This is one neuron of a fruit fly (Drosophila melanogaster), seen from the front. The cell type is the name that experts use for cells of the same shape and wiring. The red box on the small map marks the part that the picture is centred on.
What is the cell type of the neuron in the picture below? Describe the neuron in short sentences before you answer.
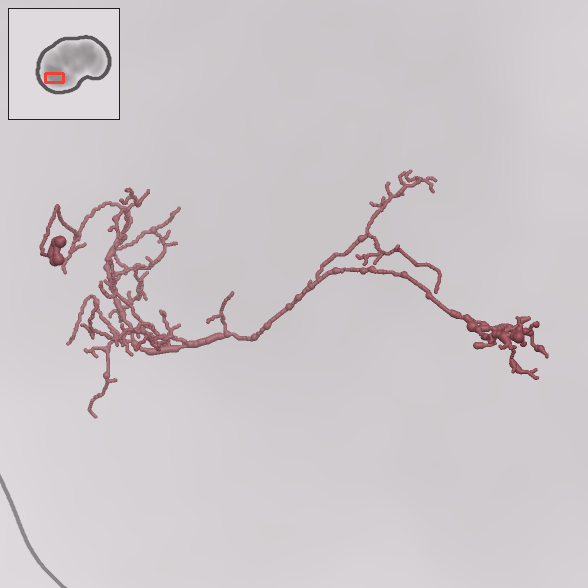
Its cell body lies on the left of the picture. The picture shows dozens of branch ends. It is a nerve-cord intrinsic neuron. The cell type is IN19A069_a.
